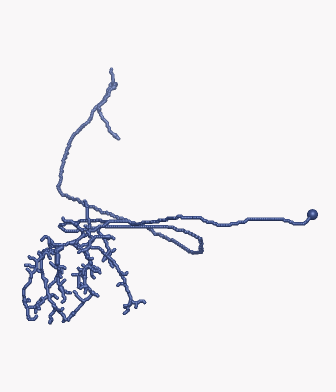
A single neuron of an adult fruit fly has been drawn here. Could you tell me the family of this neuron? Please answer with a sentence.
The family is MeVP.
